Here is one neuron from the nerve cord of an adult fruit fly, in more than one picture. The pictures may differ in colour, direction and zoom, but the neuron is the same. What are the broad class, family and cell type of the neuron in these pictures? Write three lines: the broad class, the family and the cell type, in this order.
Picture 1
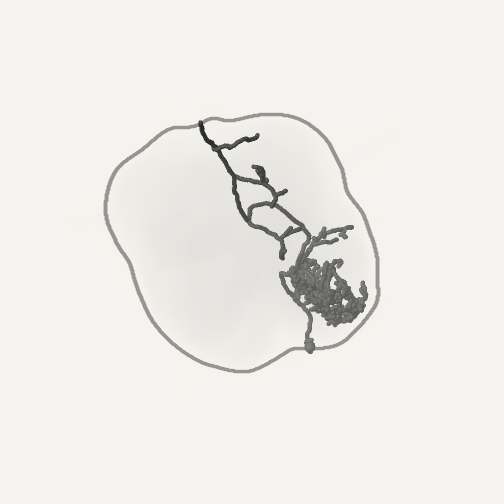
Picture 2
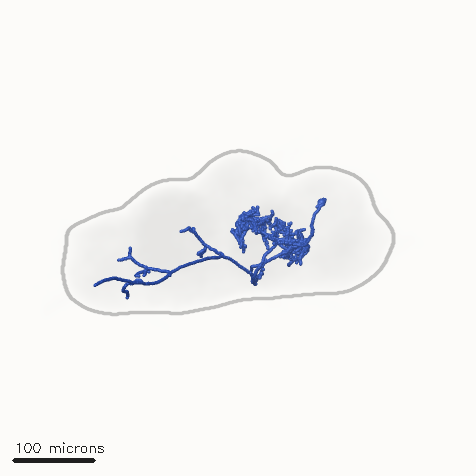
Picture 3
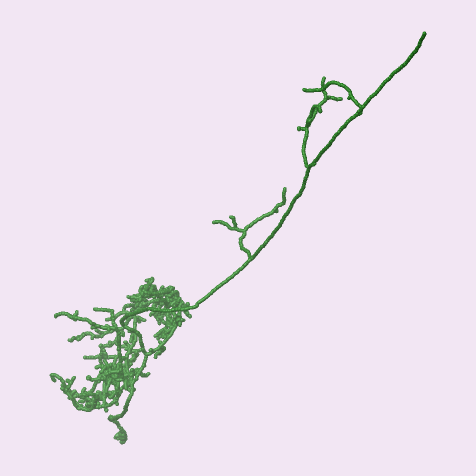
ascending neuron
hemilineage 04B
AN04B003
